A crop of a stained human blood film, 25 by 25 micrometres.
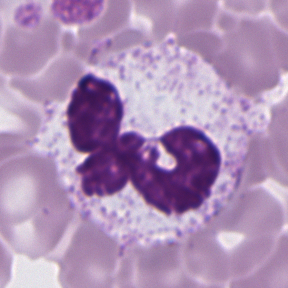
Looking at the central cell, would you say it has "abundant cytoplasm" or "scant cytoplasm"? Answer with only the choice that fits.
Abundant cytoplasm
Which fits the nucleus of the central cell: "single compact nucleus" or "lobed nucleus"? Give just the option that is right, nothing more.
Lobed nucleus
